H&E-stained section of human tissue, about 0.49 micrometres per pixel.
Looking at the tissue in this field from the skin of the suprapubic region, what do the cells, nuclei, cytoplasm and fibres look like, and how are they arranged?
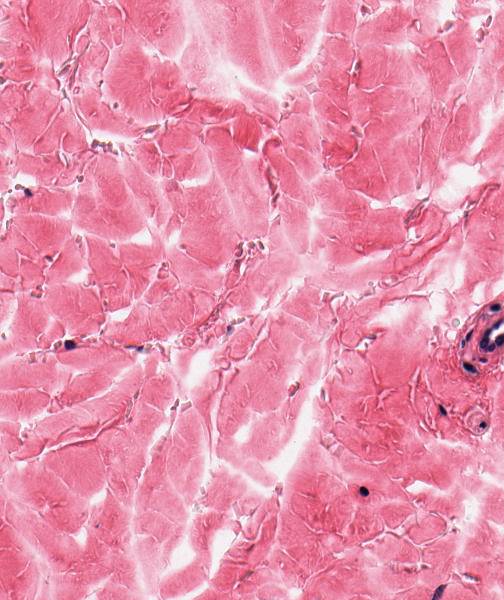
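Closely packed eosinophilic muscle fibres, cut mostly across or obliquely, fill the field. Nuclei are sparse: a few dark ones. Thin connective tissue wisps with small flattened nuclei run between fibres. A small vessel with dark wall nuclei lies at the right edge, below the middle.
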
